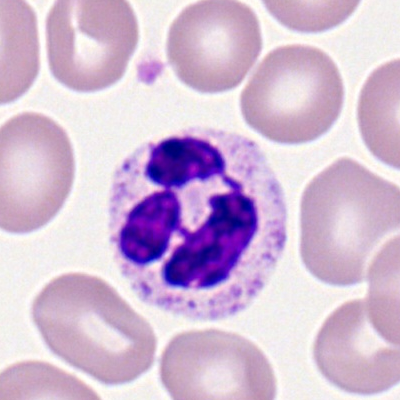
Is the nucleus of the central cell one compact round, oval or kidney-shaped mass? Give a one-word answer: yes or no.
No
